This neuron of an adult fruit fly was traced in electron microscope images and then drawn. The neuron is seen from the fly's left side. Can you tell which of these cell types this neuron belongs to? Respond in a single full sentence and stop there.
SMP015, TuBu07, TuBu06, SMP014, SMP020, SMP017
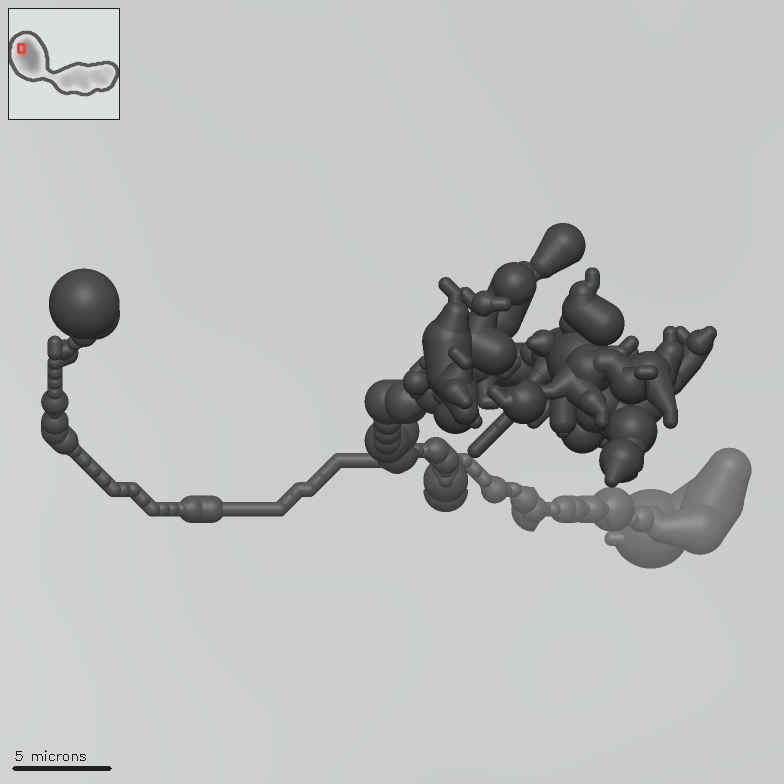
Belonging to the cell type TuBu06 is this neuron.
